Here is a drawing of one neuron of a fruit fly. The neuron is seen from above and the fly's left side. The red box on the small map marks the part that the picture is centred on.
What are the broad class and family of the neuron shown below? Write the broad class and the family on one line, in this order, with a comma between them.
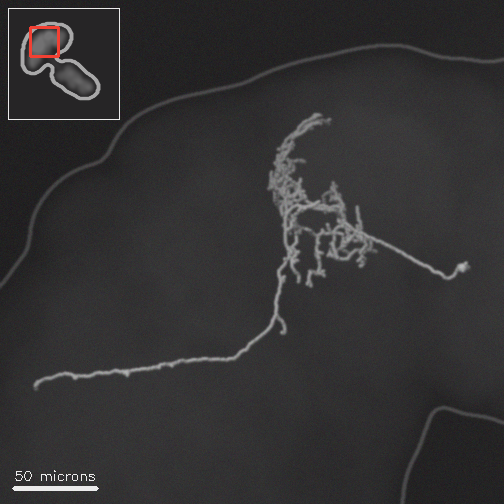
central-brain intrinsic neuron, hemilineage DL1_ventral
